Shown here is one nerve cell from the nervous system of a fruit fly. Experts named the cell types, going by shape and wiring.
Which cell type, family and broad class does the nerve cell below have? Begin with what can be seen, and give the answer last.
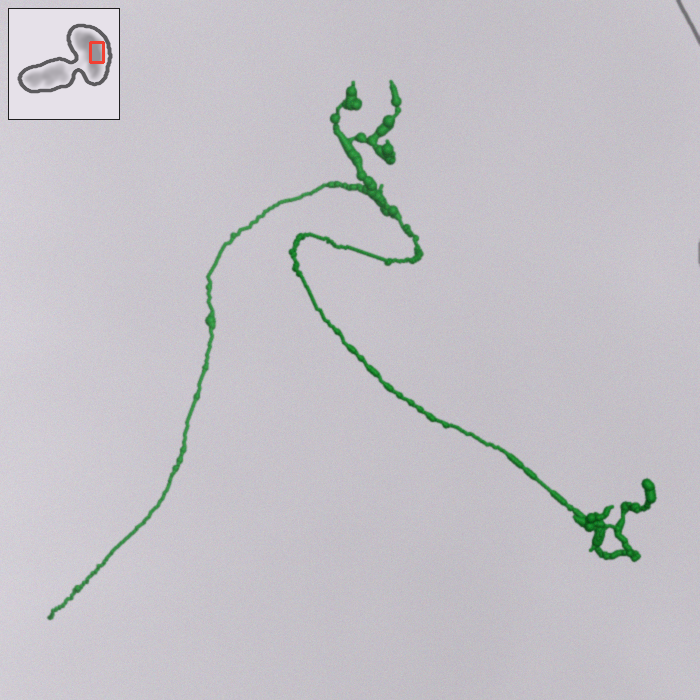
It lies in the brain. The drawing shows no cell body. Its cell type is ORN_VC1. The name of its family is class olfactory. This is a sensory neuron entering the brain.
